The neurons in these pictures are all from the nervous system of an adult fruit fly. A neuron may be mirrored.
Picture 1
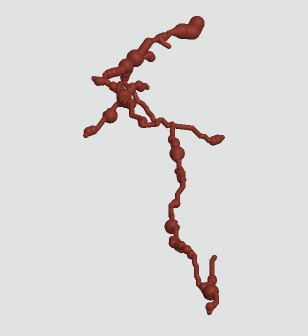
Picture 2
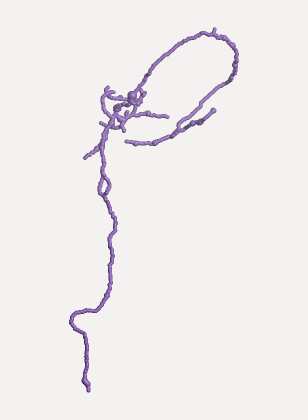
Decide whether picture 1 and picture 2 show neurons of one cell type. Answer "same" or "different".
same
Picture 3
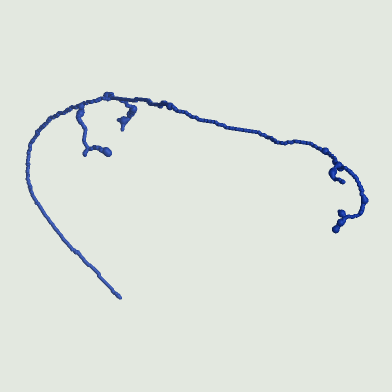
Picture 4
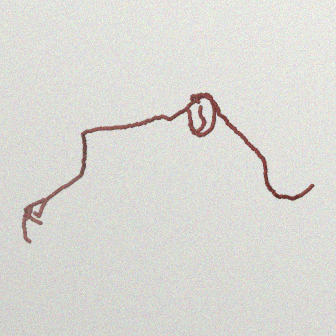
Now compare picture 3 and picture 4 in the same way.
same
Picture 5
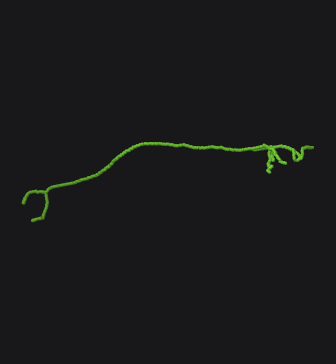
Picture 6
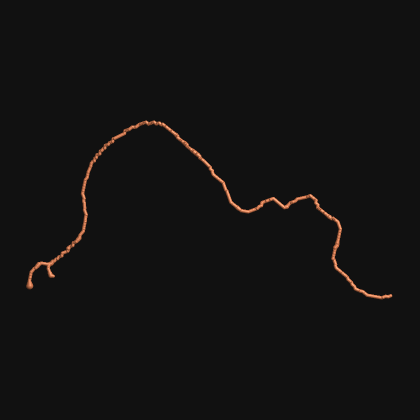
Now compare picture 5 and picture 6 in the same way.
different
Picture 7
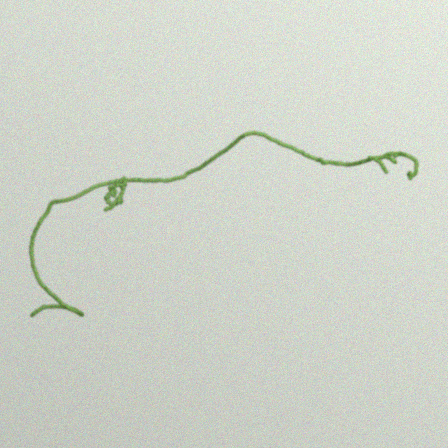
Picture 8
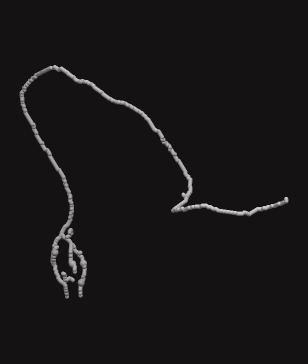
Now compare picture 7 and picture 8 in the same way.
different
